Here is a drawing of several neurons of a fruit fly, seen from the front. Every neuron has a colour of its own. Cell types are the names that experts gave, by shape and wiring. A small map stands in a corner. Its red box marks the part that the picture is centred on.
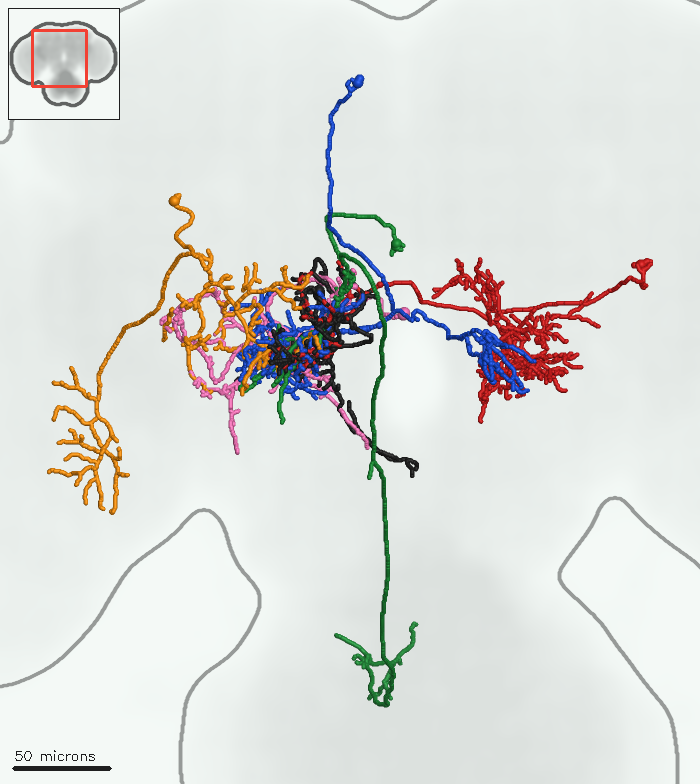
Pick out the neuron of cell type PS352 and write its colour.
pink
